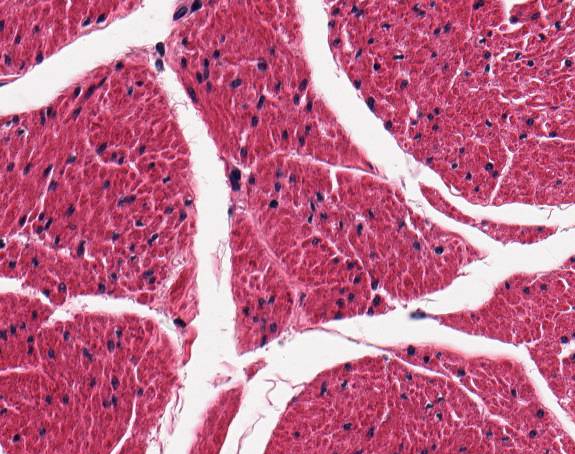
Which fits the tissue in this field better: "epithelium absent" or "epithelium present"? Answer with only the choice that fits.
Epithelium absent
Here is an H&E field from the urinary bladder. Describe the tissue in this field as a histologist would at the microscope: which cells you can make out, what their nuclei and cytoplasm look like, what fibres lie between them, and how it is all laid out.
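Branching white clefts run across the entire field, dividing the tissue into large irregular bundles. Cytoplasm within the bundles is deeply eosinophilic, a strong red-pink throughout. Small dark blue-purple nuclei are scattered fairly evenly through every bundle. Fat cells are absent.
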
